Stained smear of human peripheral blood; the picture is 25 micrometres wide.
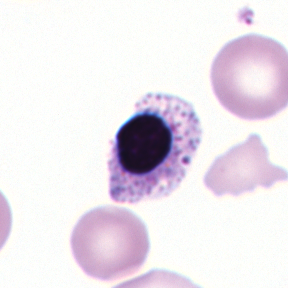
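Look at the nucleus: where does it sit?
It lies off-centre toward the upper left, leaving more cytoplasm on the right and below.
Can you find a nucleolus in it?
No, none can be seen.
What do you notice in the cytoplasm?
Small dark purple granules, scattered throughout.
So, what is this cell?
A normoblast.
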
